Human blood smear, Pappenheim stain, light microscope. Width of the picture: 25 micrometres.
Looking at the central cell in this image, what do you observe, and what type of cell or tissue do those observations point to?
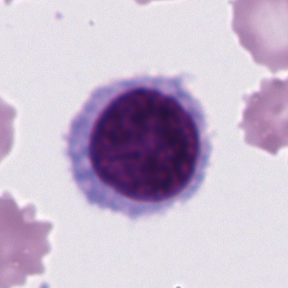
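The cell is about 13 micrometres across, and its outer edge is finely ragged rather than smooth. Its nucleus is round in outline, about 10 micrometres across, and fills about 60% of the cell's area. The rim of cytoplasm is wider on the left side than on the right. The chromatin is dark purple and coarsely clumped, with paler streaks between the clumps, and no distinct nucleolus is visible in the nucleus. This is a hairy cell.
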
